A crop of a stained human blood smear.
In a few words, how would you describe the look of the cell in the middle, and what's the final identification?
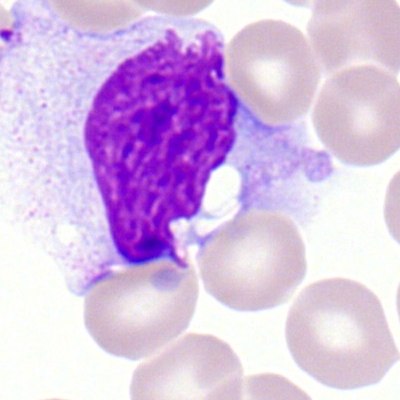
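A single undivided nucleus, not split into separate lobes, sits in abundant pale grey-blue cytoplasm. Fine pink-purple granules dust that cytoplasm, and small clear vacuoles lie beside the lower right edge of the nucleus. The cell is a monocyte.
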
